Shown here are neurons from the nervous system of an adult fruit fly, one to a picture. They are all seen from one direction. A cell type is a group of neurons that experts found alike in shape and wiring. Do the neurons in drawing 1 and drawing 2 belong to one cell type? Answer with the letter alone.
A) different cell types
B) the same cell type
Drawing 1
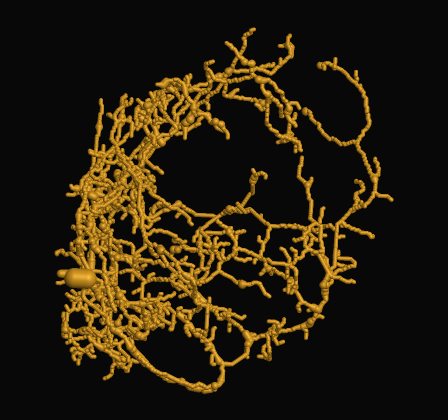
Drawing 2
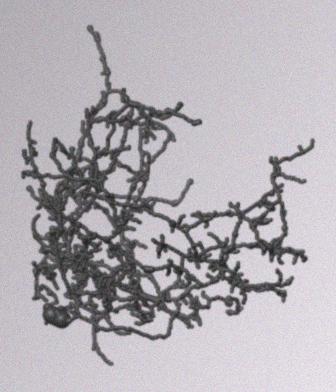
A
